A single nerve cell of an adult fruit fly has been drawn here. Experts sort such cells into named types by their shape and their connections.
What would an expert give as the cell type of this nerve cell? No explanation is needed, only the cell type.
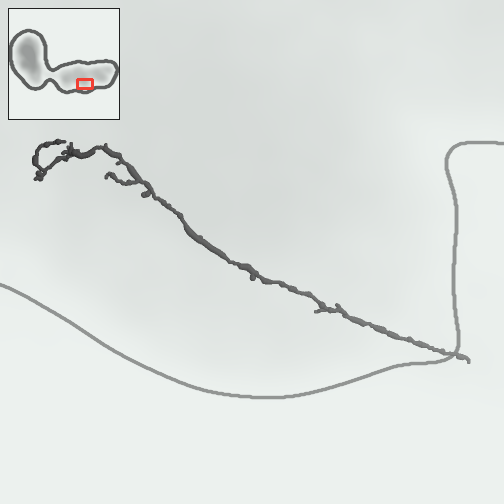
SNpp47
